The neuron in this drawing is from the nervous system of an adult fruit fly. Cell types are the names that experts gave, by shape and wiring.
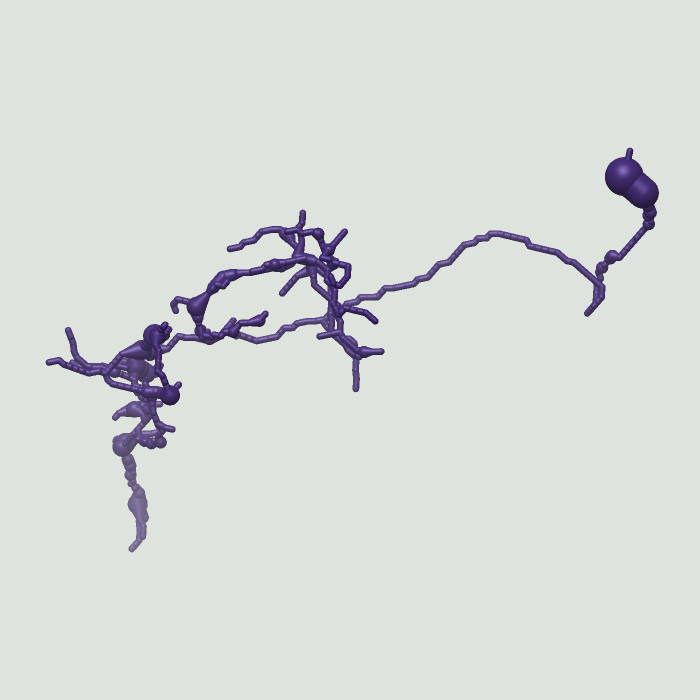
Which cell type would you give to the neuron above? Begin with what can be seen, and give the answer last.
The cell body is at the upper right of the picture. As drawn here it is wider than it is tall. It is an optic-lobe intrinsic neuron. Its cell type is Mi17.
